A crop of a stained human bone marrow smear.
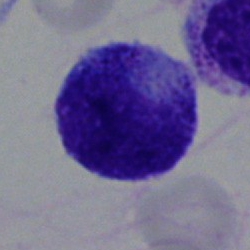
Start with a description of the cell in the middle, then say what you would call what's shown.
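Let me see: the outline is round. The whole cell stains a deep blue-purple, dark and coarsely mottled, though a patch toward the upper right is slightly paler. No nucleoli are visible. This is a promyelocyte.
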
